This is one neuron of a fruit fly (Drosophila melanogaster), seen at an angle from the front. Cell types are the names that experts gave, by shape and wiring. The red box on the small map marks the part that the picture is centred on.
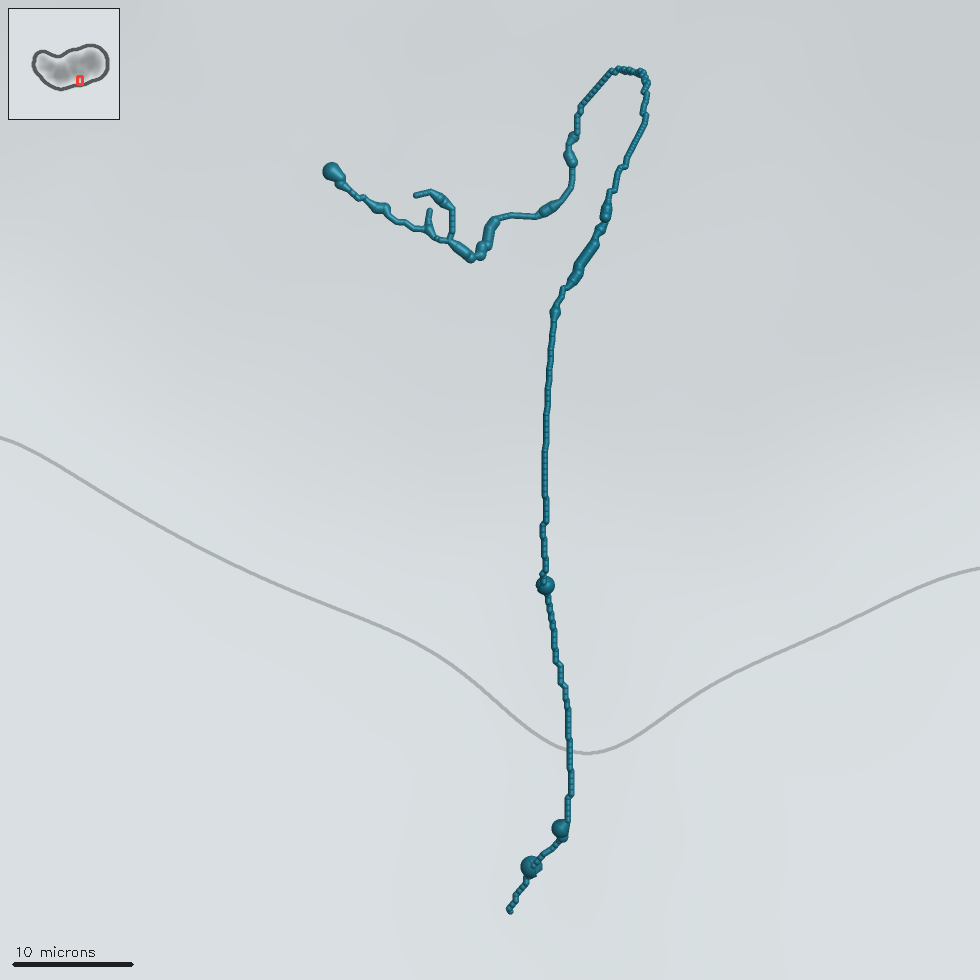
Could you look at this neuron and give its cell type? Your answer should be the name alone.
BM_InOm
